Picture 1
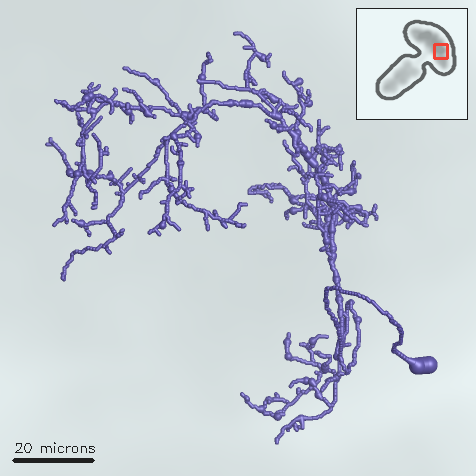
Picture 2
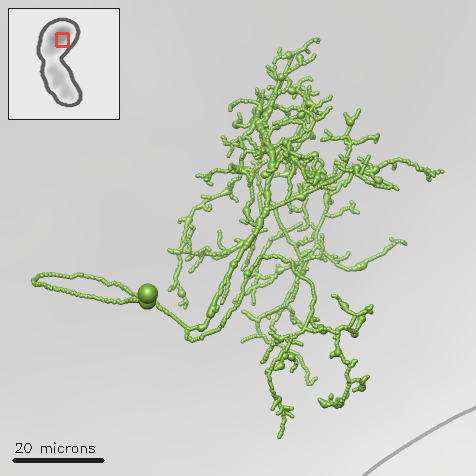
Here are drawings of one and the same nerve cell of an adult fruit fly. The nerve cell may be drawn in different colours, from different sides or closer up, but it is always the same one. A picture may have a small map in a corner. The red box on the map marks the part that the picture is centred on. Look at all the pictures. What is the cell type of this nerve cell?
LHCENT13_d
